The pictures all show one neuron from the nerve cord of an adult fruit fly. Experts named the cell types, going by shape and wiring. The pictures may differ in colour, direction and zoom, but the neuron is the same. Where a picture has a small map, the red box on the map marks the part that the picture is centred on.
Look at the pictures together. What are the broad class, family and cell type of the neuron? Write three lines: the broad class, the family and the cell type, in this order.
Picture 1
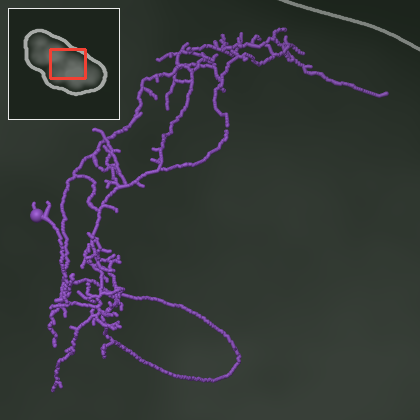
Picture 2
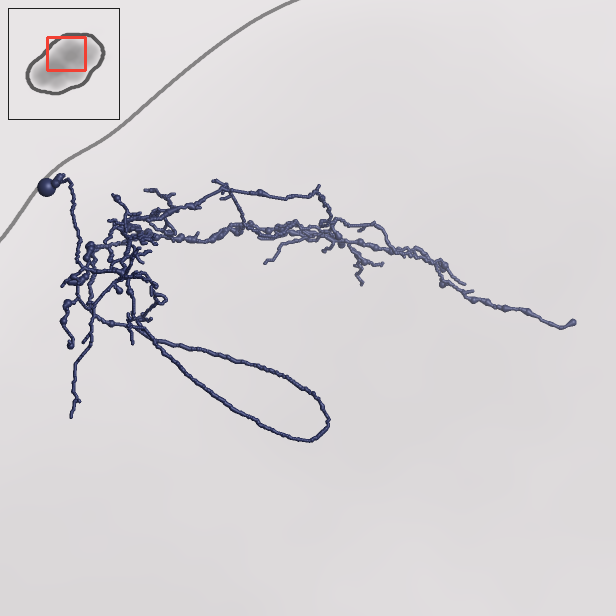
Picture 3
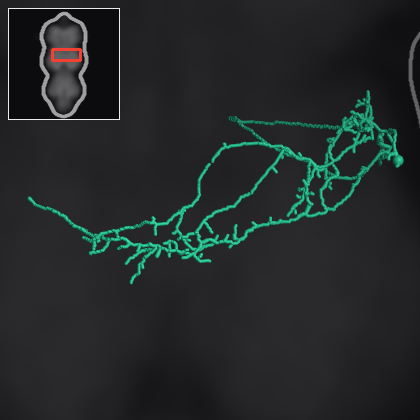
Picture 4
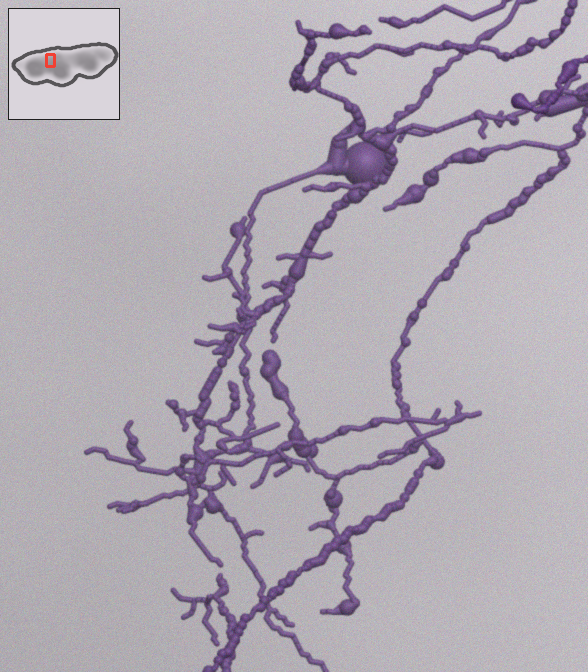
nerve-cord intrinsic neuron
hemilineage 17A
IN17A100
